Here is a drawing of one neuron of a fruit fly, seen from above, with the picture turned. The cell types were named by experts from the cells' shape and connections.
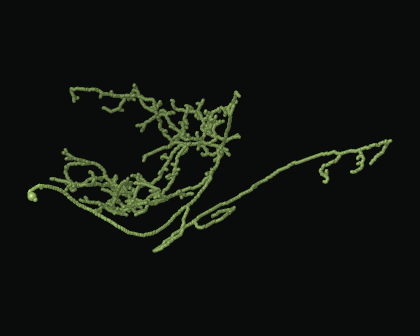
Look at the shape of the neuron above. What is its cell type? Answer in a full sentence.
The cell type is IN23B073.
